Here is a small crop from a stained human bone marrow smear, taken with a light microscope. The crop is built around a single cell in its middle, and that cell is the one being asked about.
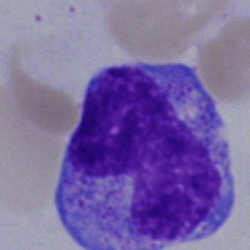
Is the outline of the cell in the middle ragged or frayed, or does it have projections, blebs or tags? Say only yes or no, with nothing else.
No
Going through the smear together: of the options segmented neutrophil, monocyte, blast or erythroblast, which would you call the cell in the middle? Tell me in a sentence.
The cell positioned in the middle of the field is a monocyte.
